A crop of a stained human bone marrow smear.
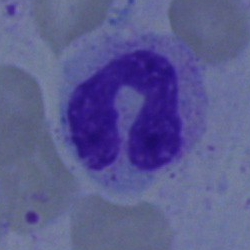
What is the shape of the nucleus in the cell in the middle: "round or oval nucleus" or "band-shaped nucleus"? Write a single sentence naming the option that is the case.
What the nucleus forms is a curved band rather than separate lobes.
